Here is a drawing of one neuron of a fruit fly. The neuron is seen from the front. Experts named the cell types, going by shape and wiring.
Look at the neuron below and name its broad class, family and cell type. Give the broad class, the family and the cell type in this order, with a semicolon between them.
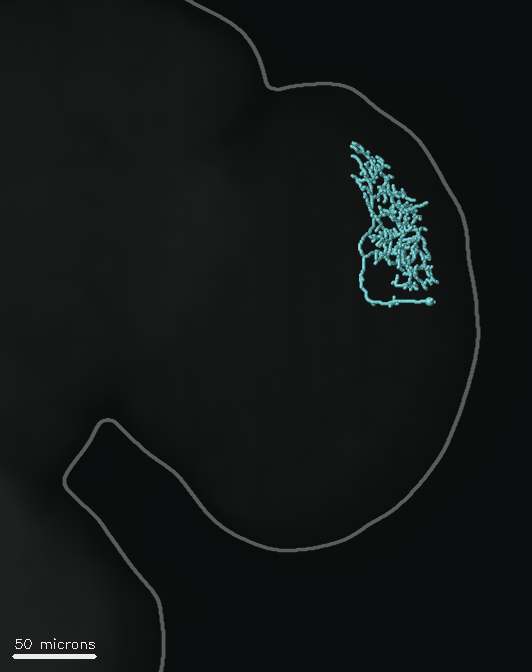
optic-lobe intrinsic neuron; Cm; Cm17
